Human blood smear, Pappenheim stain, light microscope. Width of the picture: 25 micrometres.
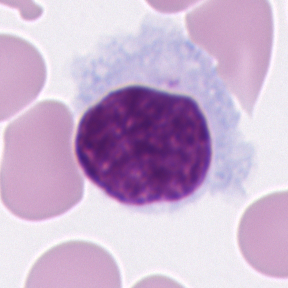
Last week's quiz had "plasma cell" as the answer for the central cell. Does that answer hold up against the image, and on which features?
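Nucleolus: no distinct one can be seen, which goes with hairy cell.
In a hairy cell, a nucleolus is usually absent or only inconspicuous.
Cytoplasm colour: pale grey-blue, which goes with hairy cell and not with plasma cell.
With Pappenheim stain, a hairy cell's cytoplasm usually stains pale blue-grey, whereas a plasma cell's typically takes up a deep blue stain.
Also seen: an irregular, ragged outer border; a roughly round nucleus of about 12 by 10 micrometres with a smooth border and no indentation; dense, dark purple chromatin broken by small paler spots; and mottled, foamy cytoplasm without distinct coloured granules. Verdict: plasma cell does not fit, and this is a hairy cell.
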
